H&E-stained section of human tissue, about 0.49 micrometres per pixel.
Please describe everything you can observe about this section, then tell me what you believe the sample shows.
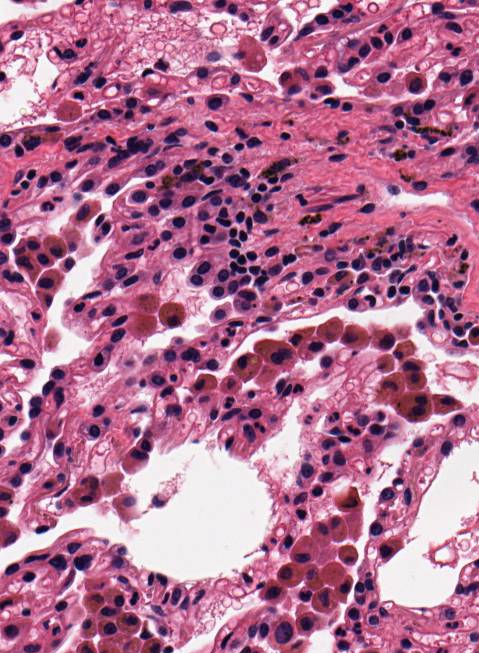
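Starting with the open spaces: cuboidal cells with rounded nuclei line them and bulge into them. Inside those spaces, large rounded cells with abundant reddish-brown cytoplasm lie in clusters, mostly in the lower half. Across the upper part runs a band of pink fibrous stroma with spindle-shaped nuclei, and dark brown-black granular pigment is scattered in the stroma of the upper middle and upper right. So this is lung.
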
